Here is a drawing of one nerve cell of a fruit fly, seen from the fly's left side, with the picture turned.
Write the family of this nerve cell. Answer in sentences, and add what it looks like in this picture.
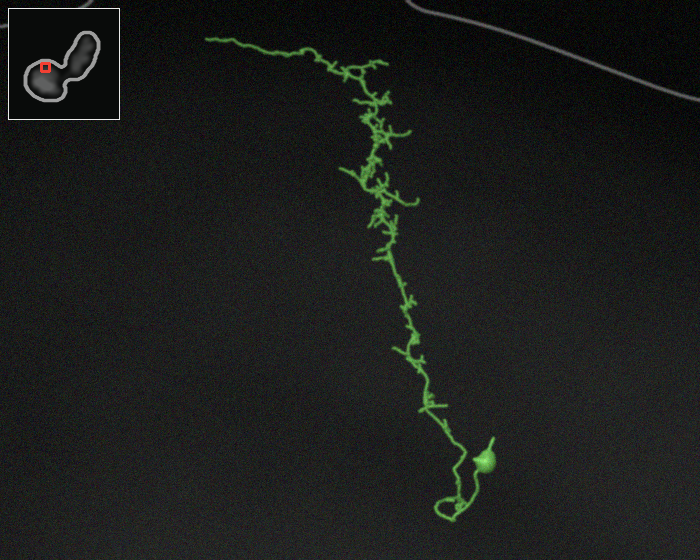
Its family is Dm. It is an optic-lobe intrinsic neuron. The picture shows dozens of branch ends. In this view it is taller than it is wide.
